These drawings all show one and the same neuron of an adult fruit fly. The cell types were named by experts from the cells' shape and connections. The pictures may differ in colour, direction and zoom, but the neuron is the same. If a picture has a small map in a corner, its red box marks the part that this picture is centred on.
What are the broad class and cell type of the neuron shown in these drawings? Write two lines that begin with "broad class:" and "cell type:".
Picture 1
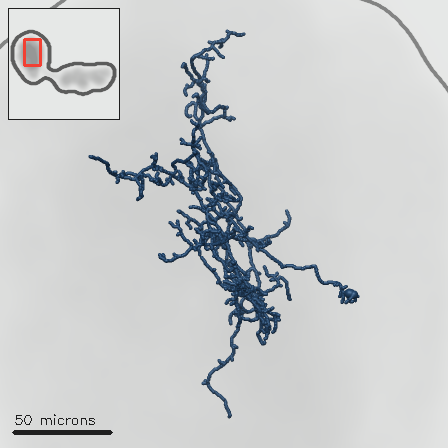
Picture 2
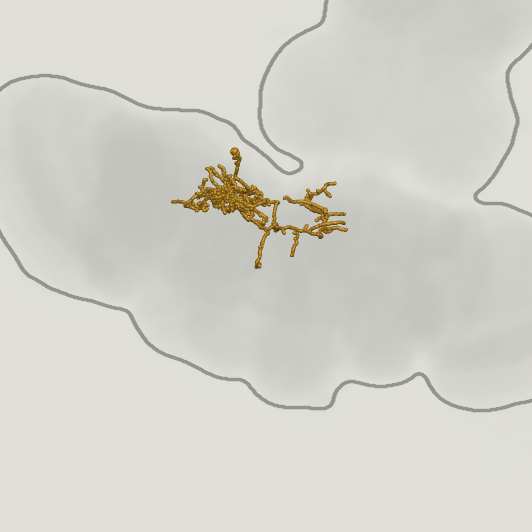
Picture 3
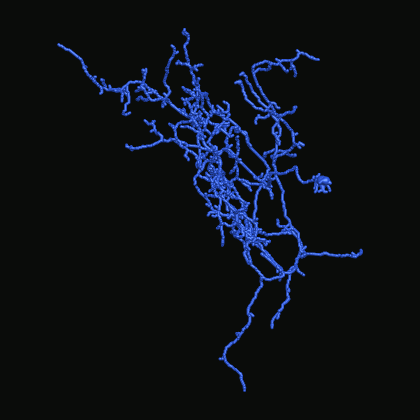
broad class: central-brain intrinsic neuron
cell type: PS146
